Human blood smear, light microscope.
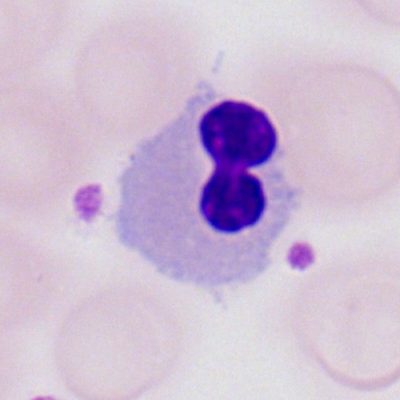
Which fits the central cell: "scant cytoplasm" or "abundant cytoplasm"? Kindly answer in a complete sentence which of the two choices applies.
Around the nucleus lies a broad area of cytoplasm.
